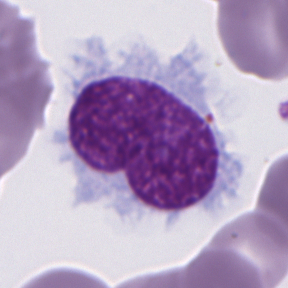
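Hairy cell at the centre of the smear. See how fine, hair-like projections fringe the cytoplasm all the way around the cell. The cytoplasm itself is pale blue and shows no granules. Look closely at the nucleus too: its chromatin is finely stippled rather than coarsely clumped.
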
